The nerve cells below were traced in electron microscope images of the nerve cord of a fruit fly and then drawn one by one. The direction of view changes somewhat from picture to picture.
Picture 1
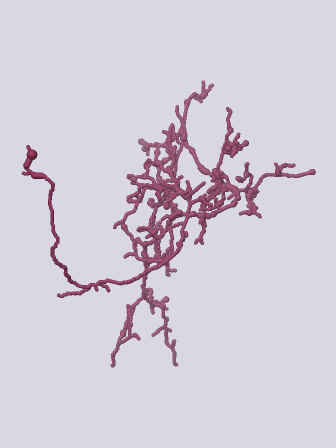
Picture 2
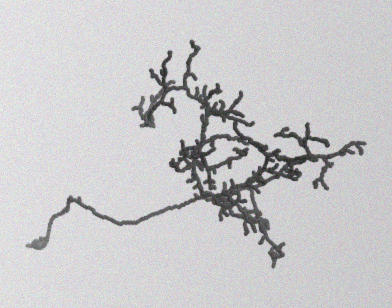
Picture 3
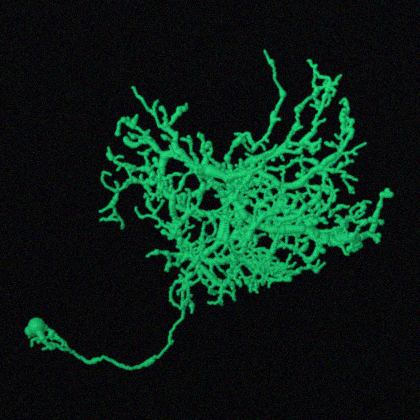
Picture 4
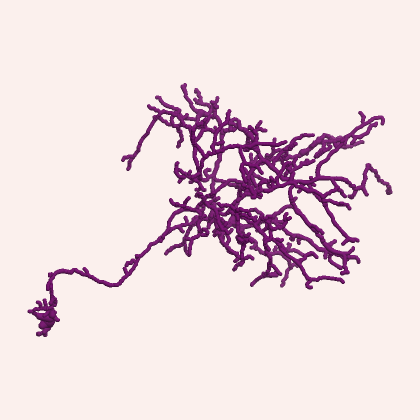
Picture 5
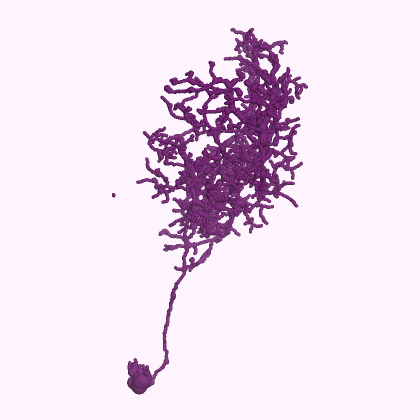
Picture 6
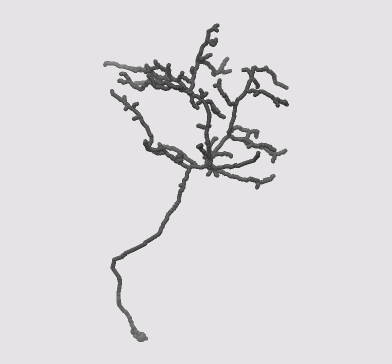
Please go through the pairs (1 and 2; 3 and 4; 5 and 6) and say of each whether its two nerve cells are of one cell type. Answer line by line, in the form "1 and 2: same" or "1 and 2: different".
1 and 2: same
3 and 4: same
5 and 6: different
